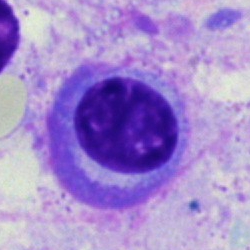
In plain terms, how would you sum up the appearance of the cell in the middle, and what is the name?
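Start with the nucleus: it sits off-centre, toward the upper right of the cell. Look closely and you'll see its chromatin is dark and coarsely clumped. The cytoplasm around it is a deep blue. Inside that blue, a pale band runs all the way around the nucleus. This cell is a plasma cell.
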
